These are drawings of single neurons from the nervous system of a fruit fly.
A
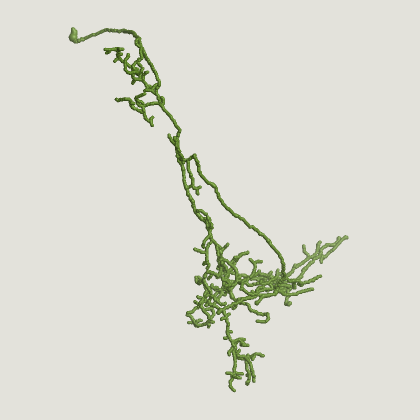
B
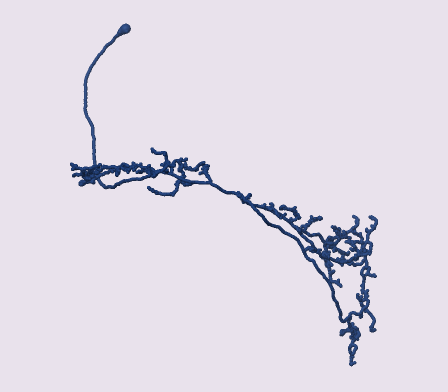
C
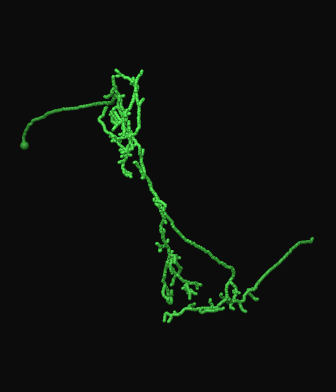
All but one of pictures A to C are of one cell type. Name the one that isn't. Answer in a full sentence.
Picture A shows a neuron of another cell type.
